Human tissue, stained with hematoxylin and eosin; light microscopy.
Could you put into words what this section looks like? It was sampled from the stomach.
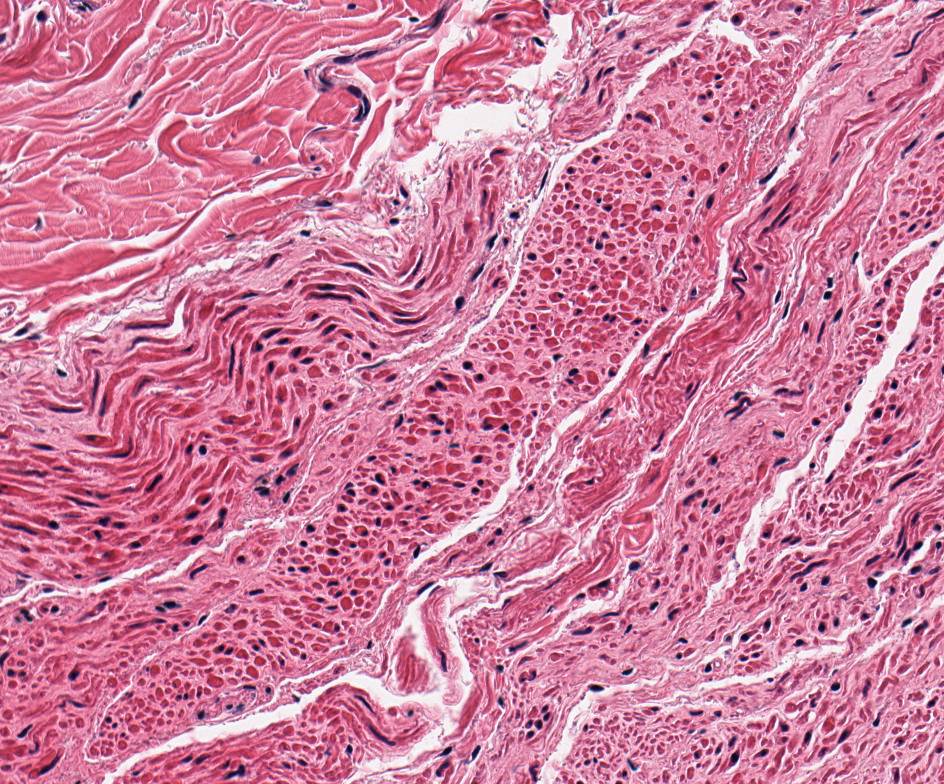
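Centre: cross-cut smooth muscle cells as small rounded eosinophilic profiles, only some nucleated. Left: lengthwise-cut smooth muscle cells following a wavy, undulating course; their nuclei elongated, spindle-shaped, darkly stained. Upper left corner: broad, deeply pink bands with very few nuclei.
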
